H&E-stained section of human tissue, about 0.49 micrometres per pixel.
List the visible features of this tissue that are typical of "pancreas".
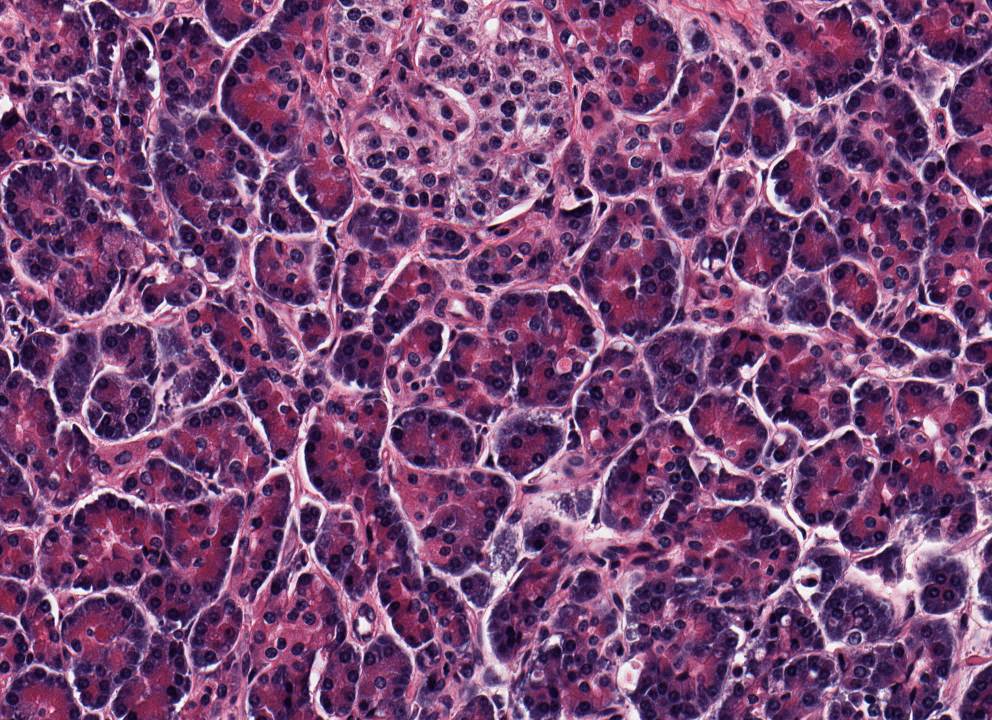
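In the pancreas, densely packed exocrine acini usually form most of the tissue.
This field fits: closely packed rounded acini fill nearly all of it.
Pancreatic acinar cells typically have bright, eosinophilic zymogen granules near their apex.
Here the acinar cells are deep pink-red centrally and purple towards the outer edge of each acinus, where their round nuclei sit.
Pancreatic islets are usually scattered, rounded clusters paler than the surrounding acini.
The rounded, paler pink nest at the upper centre, whose cells form no acini, agrees with this.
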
